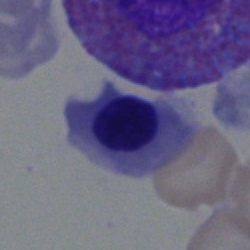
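Erythroblast in a stained human bone marrow smear, central cell. No nucleoli are visible in the nucleus. Pale grey-blue cytoplasm, free of granules, surrounds the nucleus on all sides.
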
